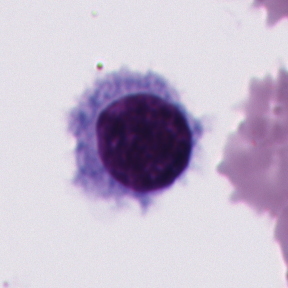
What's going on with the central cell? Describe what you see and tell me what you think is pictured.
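Irregular and ragged all the way around, the outline of the cell bears many fine, hair-like projections from the edge of its cytoplasm. No distinct granules can be seen within that cytoplasm. The nuclear chromatin is dense and stains dark purple. The cell is a hairy cell.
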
